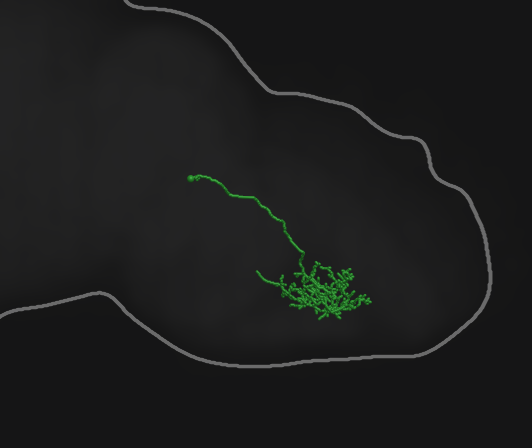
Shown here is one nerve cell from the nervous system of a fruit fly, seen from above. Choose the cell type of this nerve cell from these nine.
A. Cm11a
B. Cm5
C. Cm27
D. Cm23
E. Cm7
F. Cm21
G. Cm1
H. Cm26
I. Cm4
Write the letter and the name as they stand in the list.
A. Cm11a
